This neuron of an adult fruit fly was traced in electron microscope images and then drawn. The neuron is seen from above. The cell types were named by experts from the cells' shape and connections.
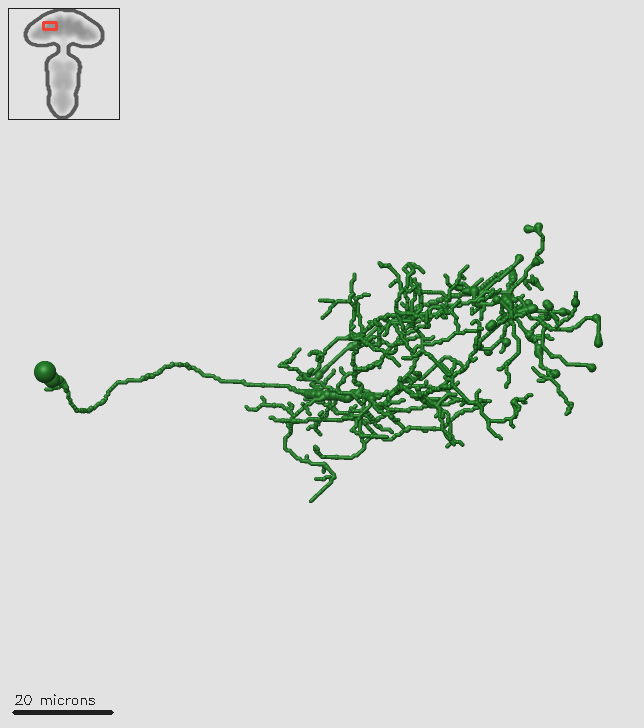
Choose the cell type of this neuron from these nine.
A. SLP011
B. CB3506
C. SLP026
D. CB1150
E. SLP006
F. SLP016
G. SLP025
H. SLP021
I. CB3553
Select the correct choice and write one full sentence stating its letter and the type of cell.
The cell type CB1150, option D, is that of the neuron.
